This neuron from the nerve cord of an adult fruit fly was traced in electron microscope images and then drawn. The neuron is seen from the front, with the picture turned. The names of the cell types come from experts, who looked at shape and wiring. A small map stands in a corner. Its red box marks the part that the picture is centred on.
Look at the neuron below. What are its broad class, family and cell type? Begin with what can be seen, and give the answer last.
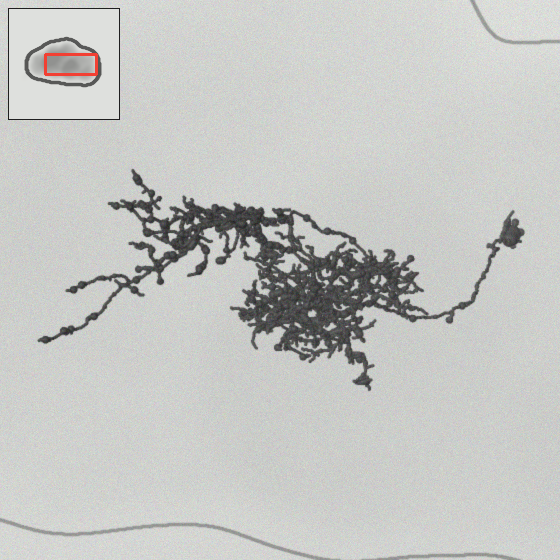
In this view it is wider than it is tall. This is a nerve-cord intrinsic neuron. Its family is hemilineage 05B. It is of cell type IN05B032.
